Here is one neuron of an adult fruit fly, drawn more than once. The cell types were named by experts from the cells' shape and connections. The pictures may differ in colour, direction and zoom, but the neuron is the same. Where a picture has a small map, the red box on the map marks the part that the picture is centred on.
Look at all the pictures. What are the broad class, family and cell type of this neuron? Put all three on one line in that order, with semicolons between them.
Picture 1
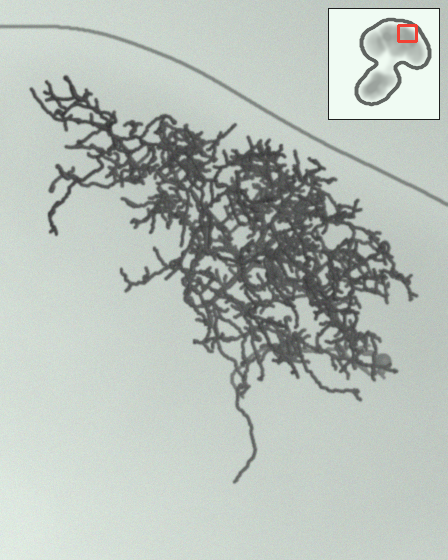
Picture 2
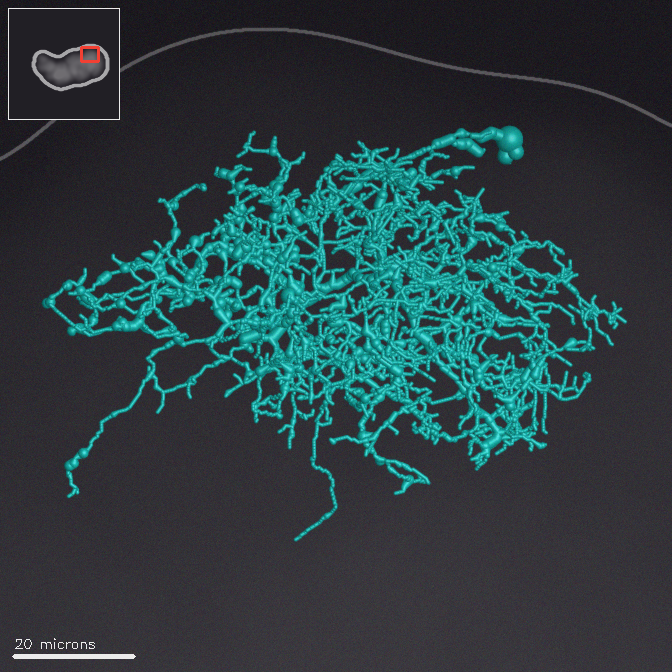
central-brain intrinsic neuron; hemilineage SLPpl1; SLP376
